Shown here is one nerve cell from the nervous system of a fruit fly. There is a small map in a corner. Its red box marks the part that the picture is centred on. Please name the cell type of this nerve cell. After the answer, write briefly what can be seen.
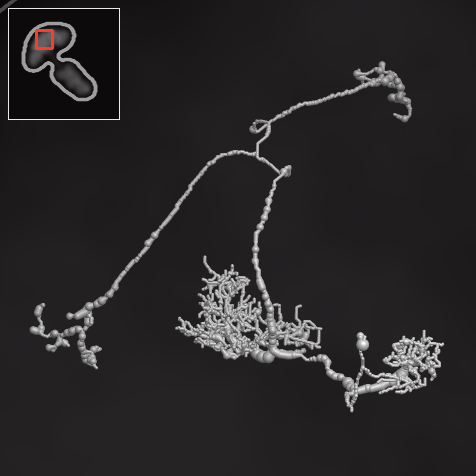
It is of cell type PFL2. Its broad class is central-brain intrinsic neuron. It lies in the brain. Its cell body lies at the lower right of the picture. The picture shows dozens of branch ends.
